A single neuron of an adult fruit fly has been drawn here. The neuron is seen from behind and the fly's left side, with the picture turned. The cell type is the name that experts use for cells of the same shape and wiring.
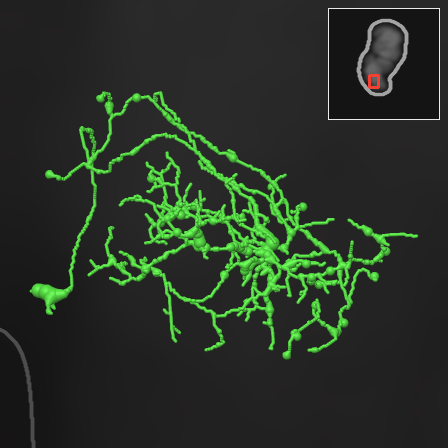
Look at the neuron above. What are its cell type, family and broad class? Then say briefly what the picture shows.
It is of cell type IN14A052. Its family is hemilineage 14A. This is a nerve-cord intrinsic neuron. The picture shows dozens of branch ends. As drawn here it is wider than it is tall.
